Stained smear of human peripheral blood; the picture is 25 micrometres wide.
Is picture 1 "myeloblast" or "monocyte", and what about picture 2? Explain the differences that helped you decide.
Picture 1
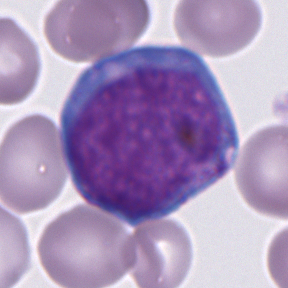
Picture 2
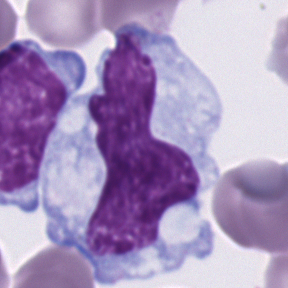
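Picture 1 shows a myeloblast, and picture 2 shows a monocyte. In picture 2 the nucleus is elongated and irregularly folded, with a finger-like lobe pointing upward.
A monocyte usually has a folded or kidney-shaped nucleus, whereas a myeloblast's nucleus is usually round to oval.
In picture 1 the cytoplasm is only a thin, deep blue rim around the nucleus, widest along the top of the cell.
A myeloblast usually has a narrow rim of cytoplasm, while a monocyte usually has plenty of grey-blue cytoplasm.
The cytoplasm in picture 2 is pale grey-blue. The chromatin also differs: finely granular and evenly spread without coarse dark clumps in picture 1, dark purple with a finely mottled, lacy pattern in picture 2.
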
